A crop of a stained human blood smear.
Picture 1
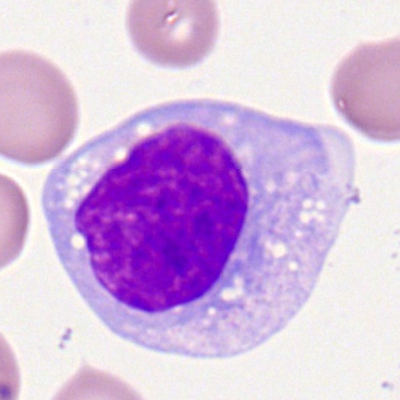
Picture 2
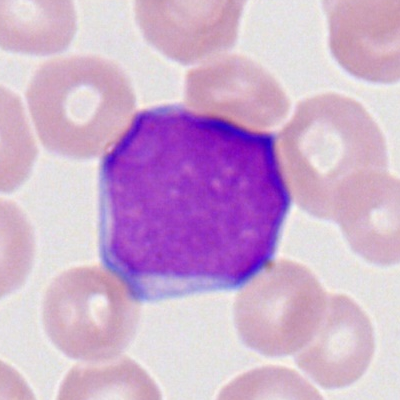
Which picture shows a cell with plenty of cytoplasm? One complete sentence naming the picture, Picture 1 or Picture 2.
In picture 1, abundant cytoplasm surrounds the nucleus.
